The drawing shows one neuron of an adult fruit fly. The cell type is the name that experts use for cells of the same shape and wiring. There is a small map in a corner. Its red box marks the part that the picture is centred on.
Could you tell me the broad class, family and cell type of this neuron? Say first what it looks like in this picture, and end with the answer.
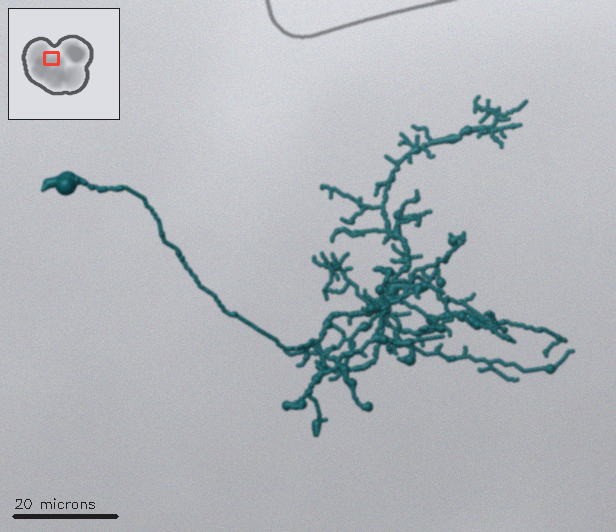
By the scale bar it is about 100 microns wide in this view. Dozens of branch ends can be seen. Its broad class is central-brain intrinsic neuron. The family is hemilineage TRdl_b. It is of cell type GNG367_a.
